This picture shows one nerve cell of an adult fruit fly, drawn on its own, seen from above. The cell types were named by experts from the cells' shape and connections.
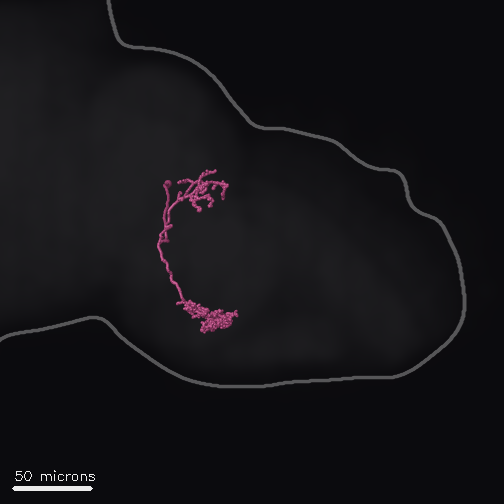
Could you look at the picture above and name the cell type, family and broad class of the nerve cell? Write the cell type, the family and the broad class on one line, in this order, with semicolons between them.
LC17; hemilineage VPNv1; visual projection neuron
